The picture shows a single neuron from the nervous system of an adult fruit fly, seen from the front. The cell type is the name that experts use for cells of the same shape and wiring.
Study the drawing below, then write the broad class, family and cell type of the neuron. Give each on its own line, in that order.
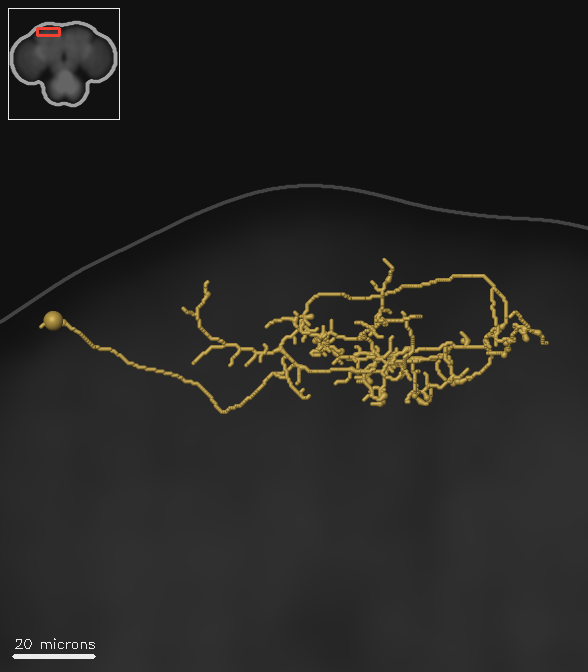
central-brain intrinsic neuron
hemilineage SLPpl1
SLP265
